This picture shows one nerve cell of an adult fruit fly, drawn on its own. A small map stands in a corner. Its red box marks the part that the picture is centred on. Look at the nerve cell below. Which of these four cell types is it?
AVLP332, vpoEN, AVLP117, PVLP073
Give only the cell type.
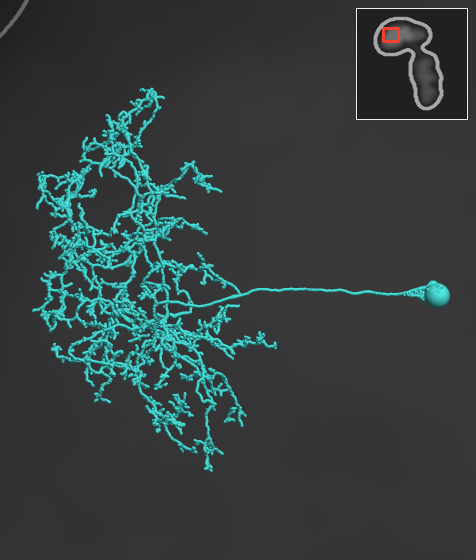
AVLP332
